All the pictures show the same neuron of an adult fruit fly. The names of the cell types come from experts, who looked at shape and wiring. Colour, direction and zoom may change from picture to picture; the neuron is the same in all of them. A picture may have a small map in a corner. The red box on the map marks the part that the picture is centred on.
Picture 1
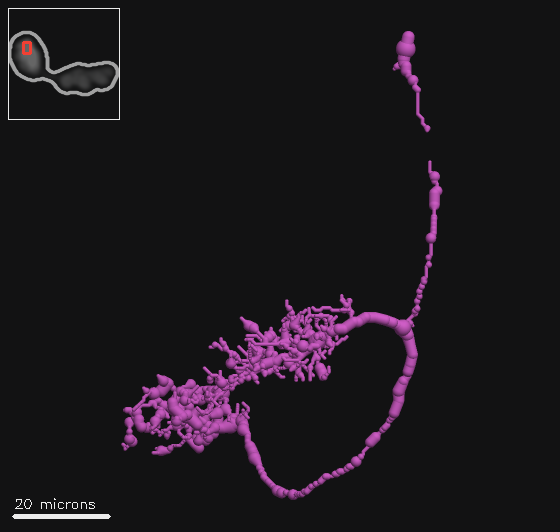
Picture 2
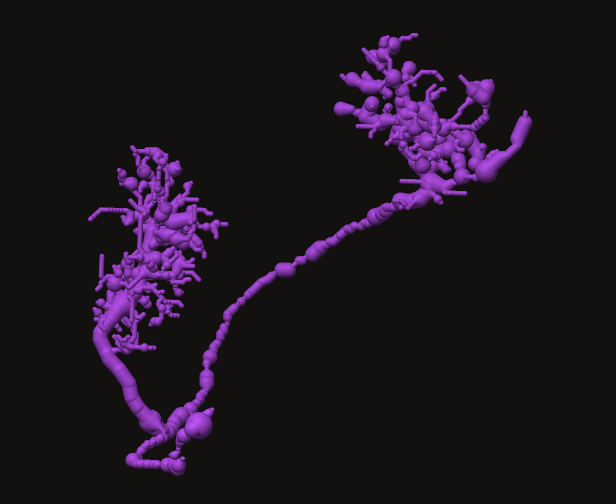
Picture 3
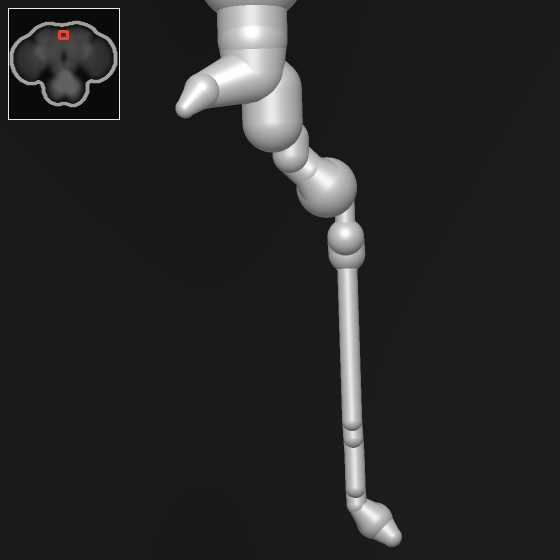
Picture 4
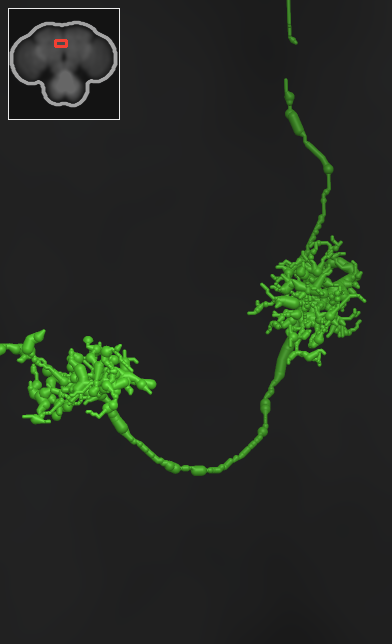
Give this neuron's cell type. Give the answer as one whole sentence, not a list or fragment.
As its cell type, this neuron has hDeltaB.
